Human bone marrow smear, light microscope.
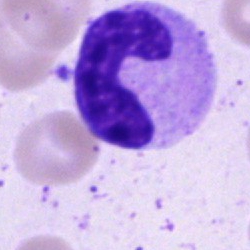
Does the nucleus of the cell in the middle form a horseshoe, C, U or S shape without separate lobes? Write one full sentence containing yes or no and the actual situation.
Yes, the nucleus is stretched into a curved band rather than divided into lobes.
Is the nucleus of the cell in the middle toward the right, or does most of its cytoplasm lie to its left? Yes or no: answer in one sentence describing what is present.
No, its nucleus is placed toward the left side of the cell.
